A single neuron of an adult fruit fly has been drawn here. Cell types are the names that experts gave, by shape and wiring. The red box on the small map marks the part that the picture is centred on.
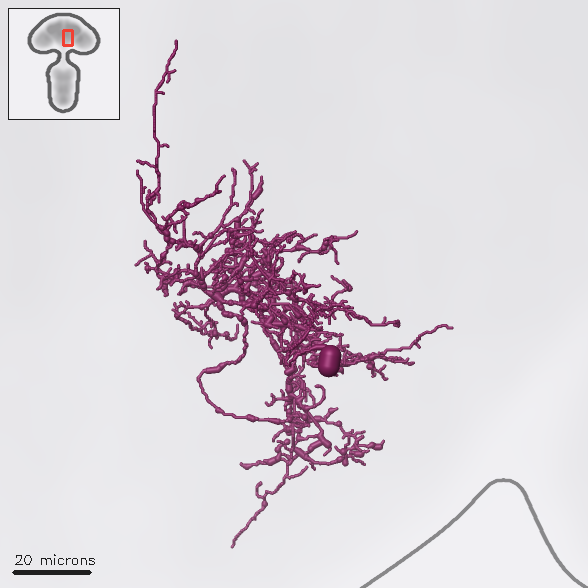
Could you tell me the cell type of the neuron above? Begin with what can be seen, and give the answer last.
Its cell body lies in the middle of the picture. By the scale bar it is about 130 microns tall in this view. More than a hundred branch ends can be seen. It is a central-brain intrinsic neuron. The cell type is PS314.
